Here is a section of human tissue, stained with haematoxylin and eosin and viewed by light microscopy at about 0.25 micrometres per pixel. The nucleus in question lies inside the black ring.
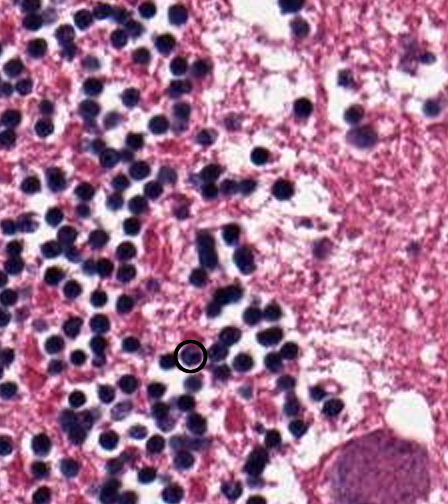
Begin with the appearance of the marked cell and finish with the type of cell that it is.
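The nucleus is round and stains dark, evenly across its face. The nucleus is about the same size as the many dark round nuclei crowded around it. Almost no cytoplasm can be seen around the nucleus; only a thin rim or none separates it from the surrounding pink and pale spaces. The cell lies within a dense cluster of similar small dark round nuclei, packed close together with pink material and small clear gaps between them. It is a cerebellar granule cell.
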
